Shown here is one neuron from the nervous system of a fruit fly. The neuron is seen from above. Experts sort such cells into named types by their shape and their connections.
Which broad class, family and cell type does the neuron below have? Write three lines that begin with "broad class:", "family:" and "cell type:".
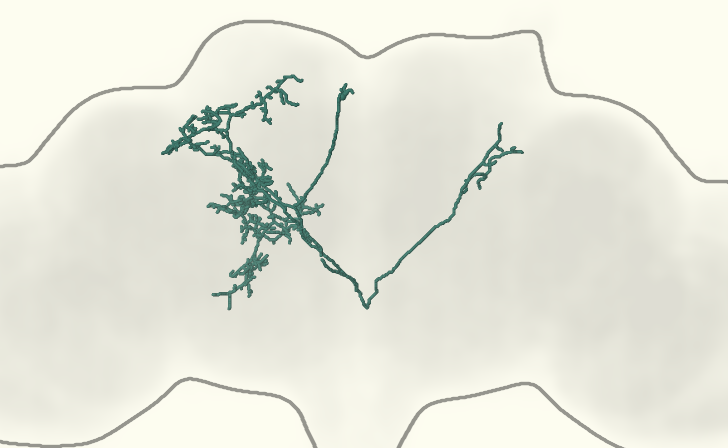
broad class: central-brain intrinsic neuron
family: hemilineage SMPad2
cell type: VES202m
